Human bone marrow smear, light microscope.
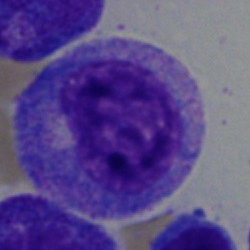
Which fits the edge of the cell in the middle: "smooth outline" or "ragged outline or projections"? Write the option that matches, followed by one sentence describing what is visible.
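Smooth outline. The cell outline is round and smooth.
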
